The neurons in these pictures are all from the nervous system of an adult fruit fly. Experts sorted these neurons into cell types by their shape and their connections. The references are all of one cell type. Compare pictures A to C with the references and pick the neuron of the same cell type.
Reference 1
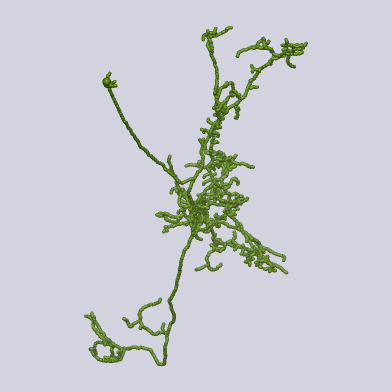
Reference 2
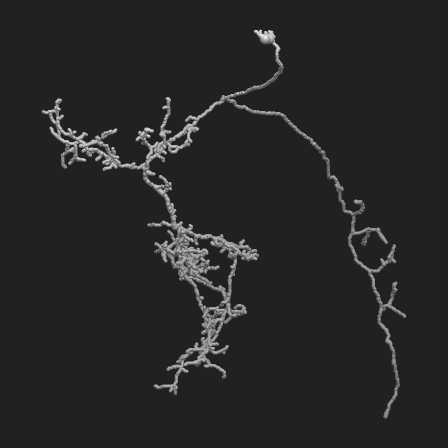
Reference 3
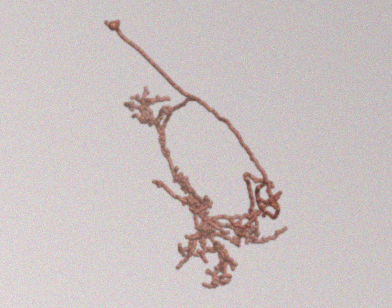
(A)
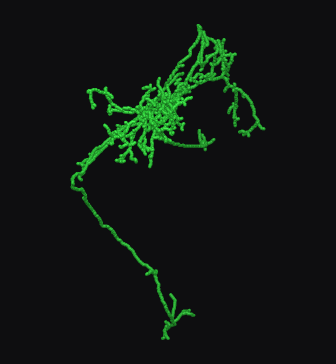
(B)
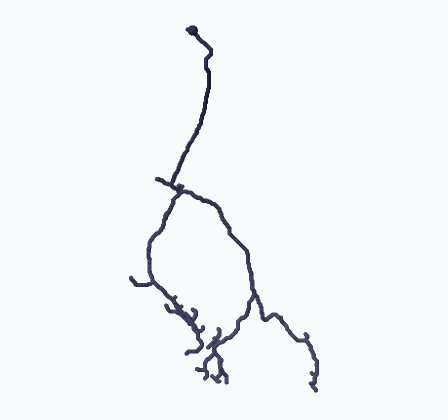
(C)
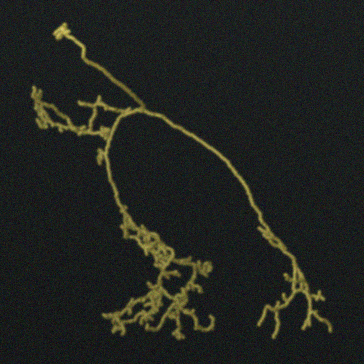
C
